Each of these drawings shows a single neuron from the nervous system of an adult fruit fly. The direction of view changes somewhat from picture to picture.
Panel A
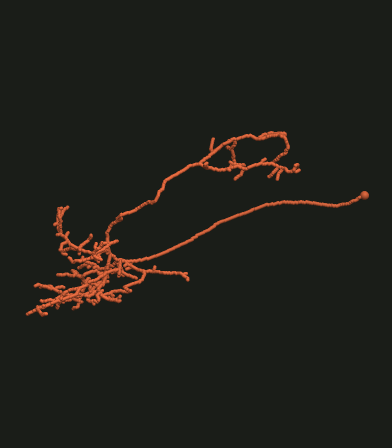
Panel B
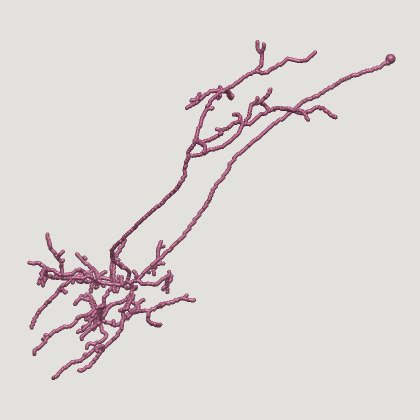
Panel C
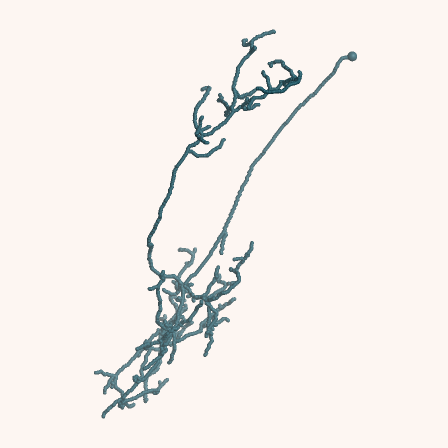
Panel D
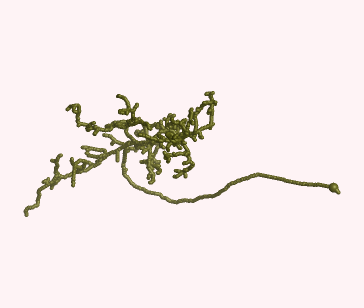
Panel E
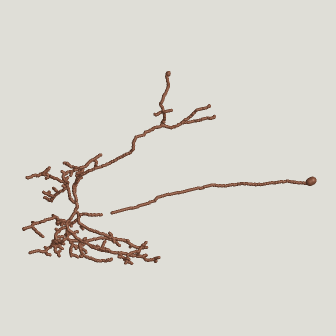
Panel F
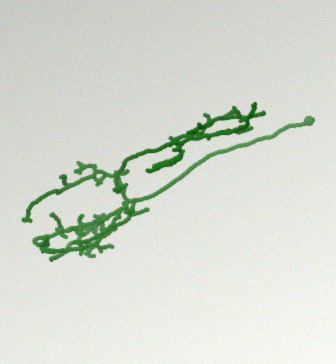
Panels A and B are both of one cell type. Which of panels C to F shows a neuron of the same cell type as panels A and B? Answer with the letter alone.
C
